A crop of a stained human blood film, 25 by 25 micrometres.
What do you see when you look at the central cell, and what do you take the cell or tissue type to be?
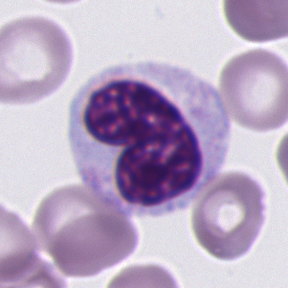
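Start with the nucleus: it's kidney-shaped, with the notch on the left side, and it fills about 50% of the cell's area. The whole cell is about 14 micrometres across. Look closely at the chromatin, which is dark purple and clumped, with small paler spots scattered through it. Around the nucleus the cytoplasm is pale grey-blue. If you focus carefully, you'll see it holds fine, faint lilac granules, like dust. So this is a band neutrophil.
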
